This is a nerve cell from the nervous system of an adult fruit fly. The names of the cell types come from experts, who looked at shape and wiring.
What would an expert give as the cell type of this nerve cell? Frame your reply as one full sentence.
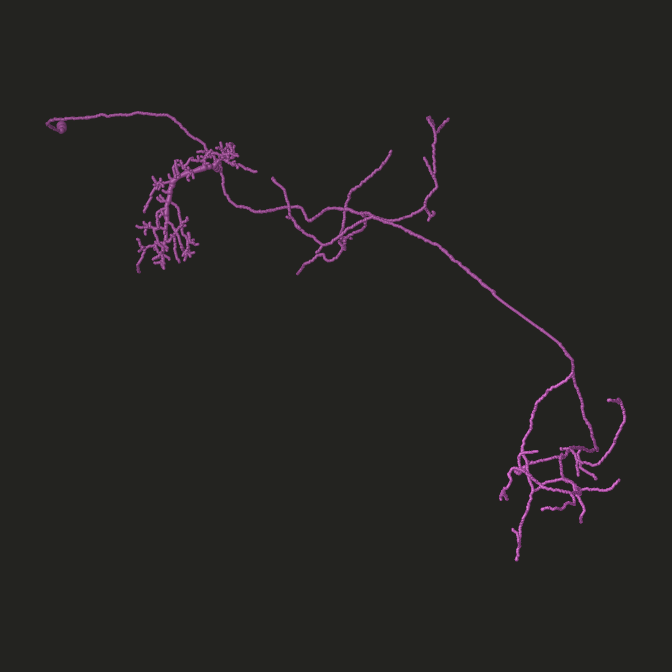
This particular nerve cell has the cell type DNa07.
